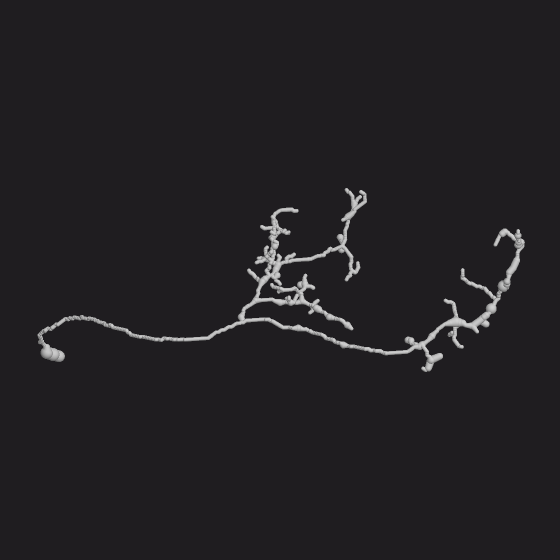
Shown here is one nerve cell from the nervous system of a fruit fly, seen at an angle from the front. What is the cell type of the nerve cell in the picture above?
IN14A096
